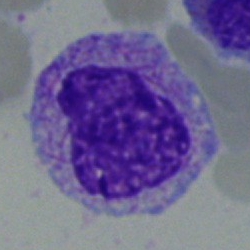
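Myelocyte in the centre of the smear, its outline roughly round apart from a few slightly flattened, angular stretches. The nucleus is large and irregular, with a small notch in its lower edge. Fine pink-purple granules are scattered through the cytoplasm. Up in the top right corner you can catch part of another purple-stained nucleated cell.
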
